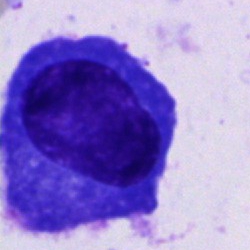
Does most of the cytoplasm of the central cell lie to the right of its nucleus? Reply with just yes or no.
No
